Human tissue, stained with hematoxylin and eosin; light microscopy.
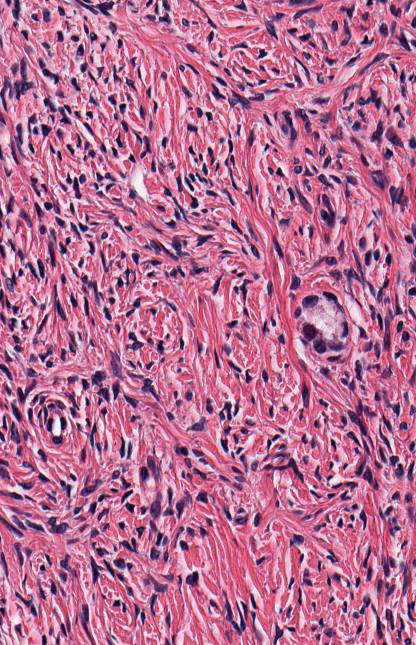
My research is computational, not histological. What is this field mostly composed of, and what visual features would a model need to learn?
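Ovarian cortex occupies this field. Spindle cells fill it throughout, in short intersecting bundles that form whorled, cartwheel-like areas.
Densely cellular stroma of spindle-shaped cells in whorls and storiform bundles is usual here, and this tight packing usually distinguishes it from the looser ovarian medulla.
The spindle cell nuclei are elongated, often wavy or tapered, and dark, with bright pink collagen fibres lying between the cells. Just right of centre lies a small rounded structure containing a cluster of several dark nuclei.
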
